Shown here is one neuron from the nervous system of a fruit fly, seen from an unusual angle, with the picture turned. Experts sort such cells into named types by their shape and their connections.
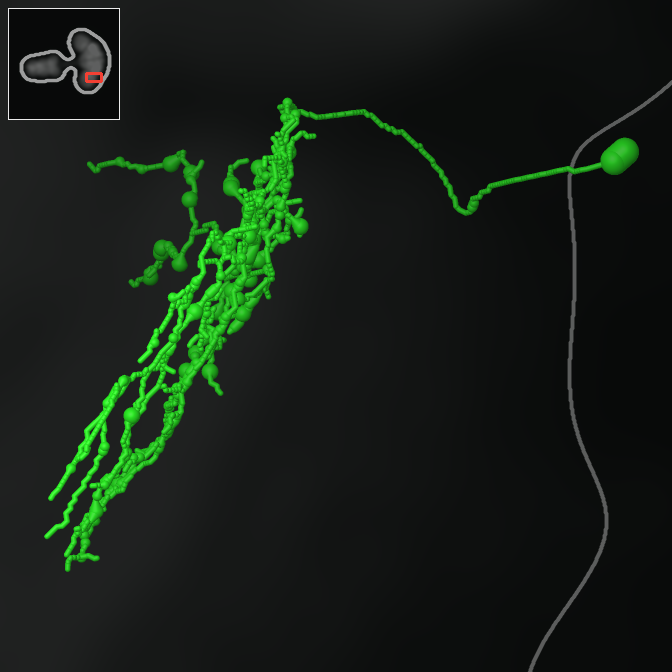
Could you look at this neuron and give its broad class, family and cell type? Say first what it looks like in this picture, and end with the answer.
It lies in the brain. Its cell body lies at the upper right of the picture. Dozens of branch ends can be seen. Its broad class is optic-lobe intrinsic neuron. Its family is Cm. It is of cell type Cm16.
